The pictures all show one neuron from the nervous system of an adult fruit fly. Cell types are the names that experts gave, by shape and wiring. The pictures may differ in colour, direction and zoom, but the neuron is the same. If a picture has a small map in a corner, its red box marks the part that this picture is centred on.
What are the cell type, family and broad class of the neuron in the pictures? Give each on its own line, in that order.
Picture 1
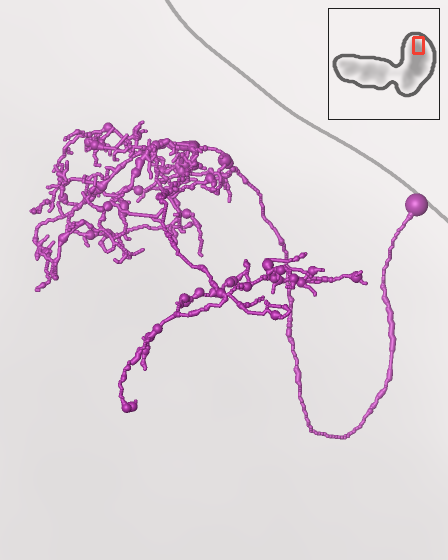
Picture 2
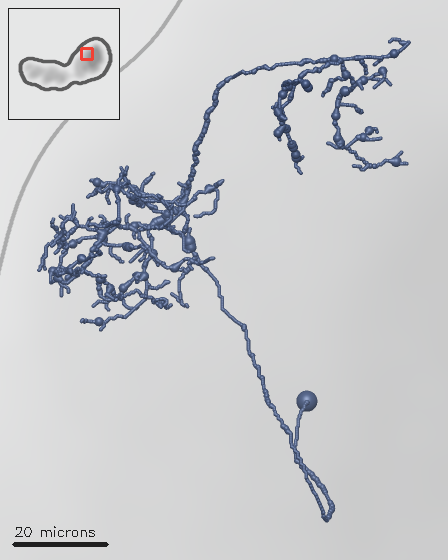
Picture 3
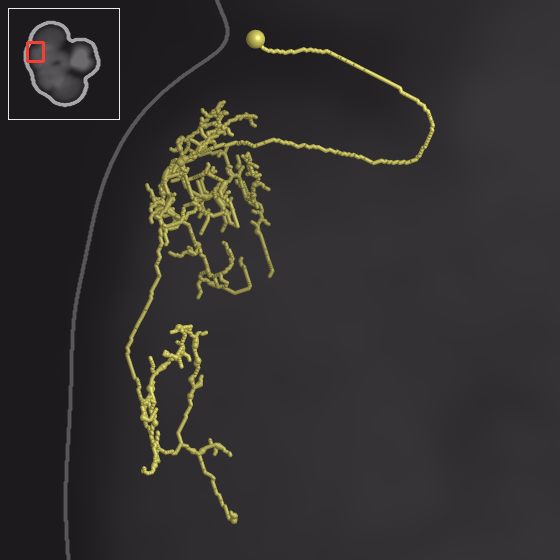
CB2823
hemilineage VPNl&d1_dorsal
central-brain intrinsic neuron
